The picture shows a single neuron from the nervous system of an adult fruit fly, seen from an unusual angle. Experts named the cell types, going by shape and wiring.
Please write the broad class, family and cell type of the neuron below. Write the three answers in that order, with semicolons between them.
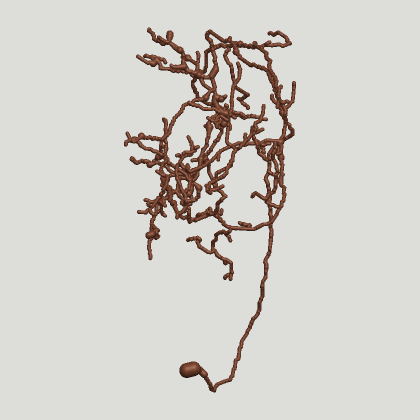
central-brain intrinsic neuron; hemilineage SIPa1_ventral; CL024_a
